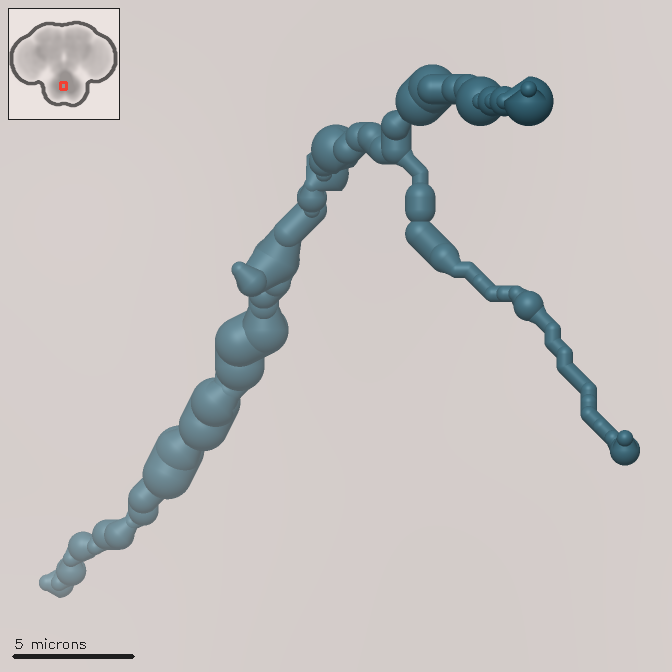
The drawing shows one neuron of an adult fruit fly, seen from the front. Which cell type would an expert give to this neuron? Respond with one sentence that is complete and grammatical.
The cell type to which this neuron belongs is SNta27.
